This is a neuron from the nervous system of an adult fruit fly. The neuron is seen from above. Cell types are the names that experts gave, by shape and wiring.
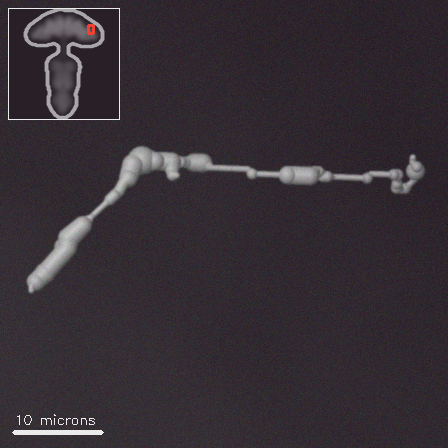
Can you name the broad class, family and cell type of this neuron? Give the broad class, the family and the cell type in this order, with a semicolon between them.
photoreceptor or other optic-lobe sensory neuron; class visual; R8y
